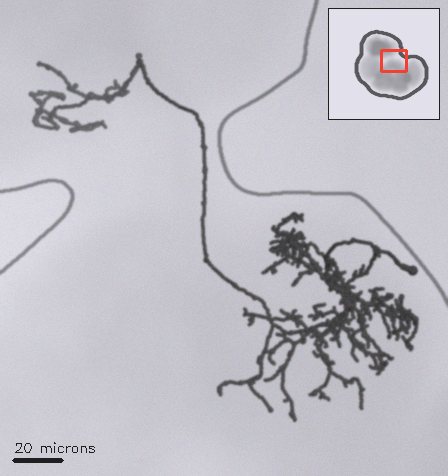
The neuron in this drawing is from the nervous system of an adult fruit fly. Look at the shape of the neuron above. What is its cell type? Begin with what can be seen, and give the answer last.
The cell body can be seen on the right of the picture. By the scale bar it is about 170 microns wide in this view. The picture shows dozens of branch ends. Its broad class is descending neuron. It is of cell type DNg12_h.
